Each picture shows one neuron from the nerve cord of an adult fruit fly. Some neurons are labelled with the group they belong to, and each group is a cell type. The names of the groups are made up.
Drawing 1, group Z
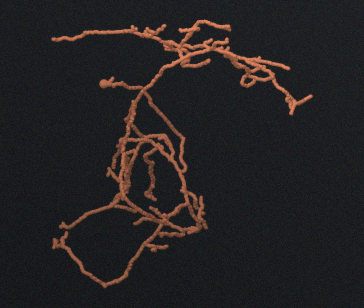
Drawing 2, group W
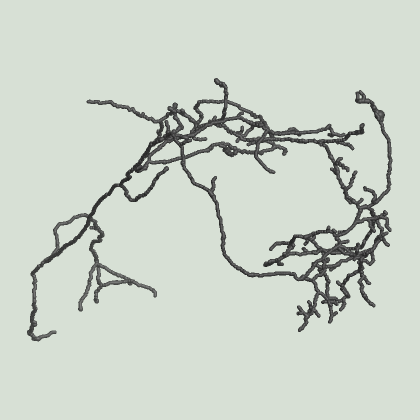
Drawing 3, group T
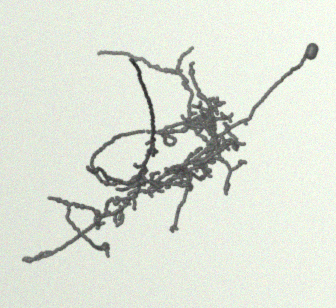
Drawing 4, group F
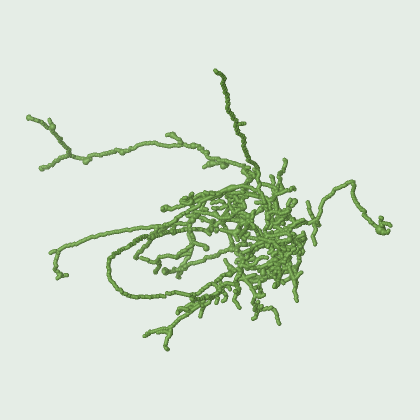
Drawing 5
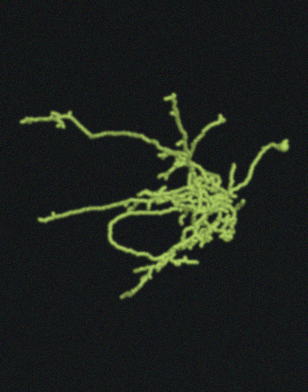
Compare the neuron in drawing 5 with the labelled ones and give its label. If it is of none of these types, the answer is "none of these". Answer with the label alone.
group F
